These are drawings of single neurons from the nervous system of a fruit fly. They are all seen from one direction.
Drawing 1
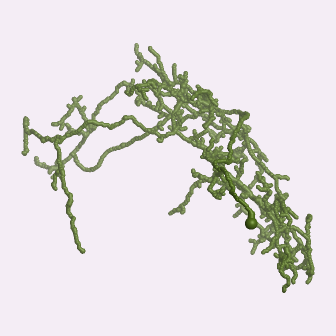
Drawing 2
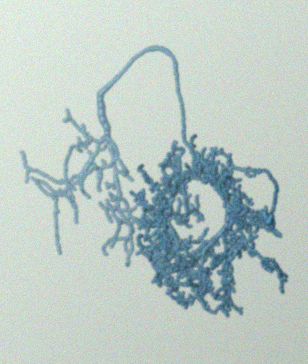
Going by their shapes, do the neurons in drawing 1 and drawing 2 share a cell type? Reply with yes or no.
no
